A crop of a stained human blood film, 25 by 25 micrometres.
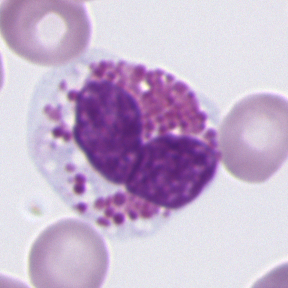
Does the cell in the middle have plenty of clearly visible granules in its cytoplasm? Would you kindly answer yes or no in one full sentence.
Yes, the cytoplasm of the cell is rich in visible granules.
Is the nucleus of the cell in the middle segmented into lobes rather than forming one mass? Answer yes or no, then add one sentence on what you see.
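Yes. The nucleus has two lobes.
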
